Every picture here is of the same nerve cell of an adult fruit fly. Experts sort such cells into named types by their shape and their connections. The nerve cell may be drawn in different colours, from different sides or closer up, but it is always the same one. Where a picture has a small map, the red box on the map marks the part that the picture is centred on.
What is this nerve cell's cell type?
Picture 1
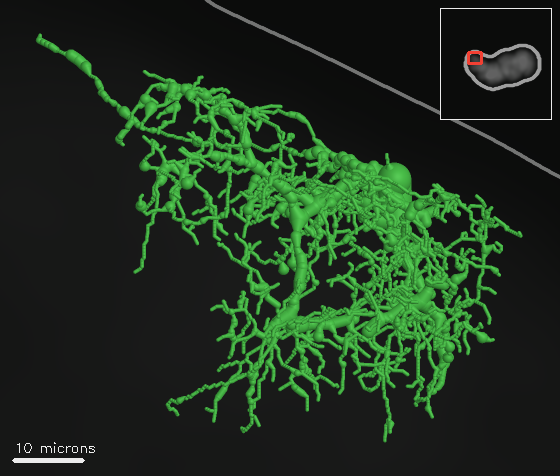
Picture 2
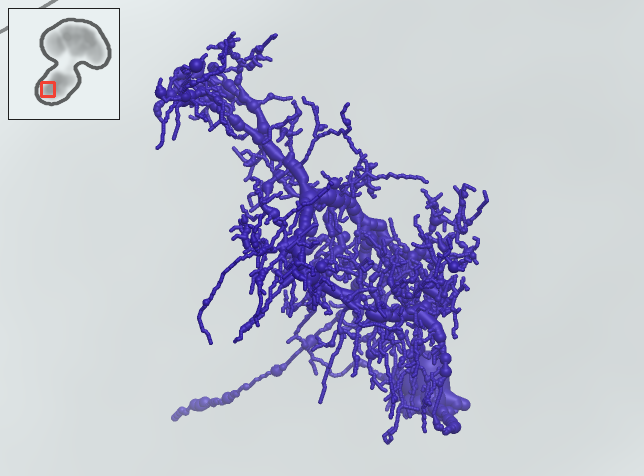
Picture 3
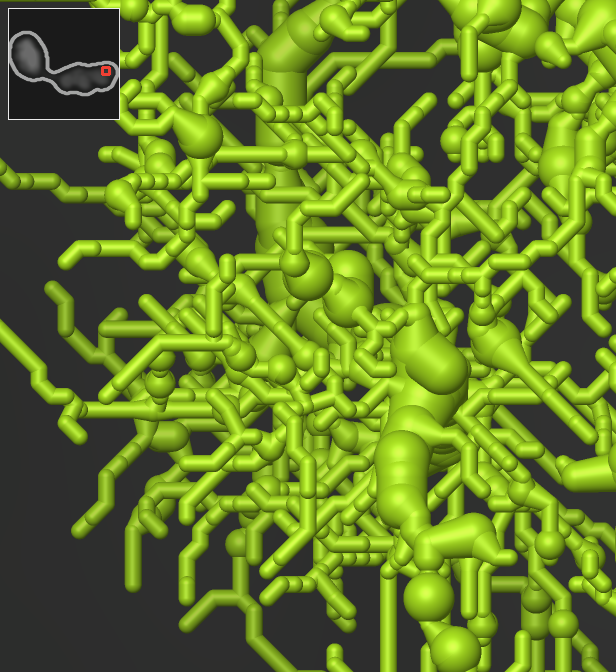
MNad06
